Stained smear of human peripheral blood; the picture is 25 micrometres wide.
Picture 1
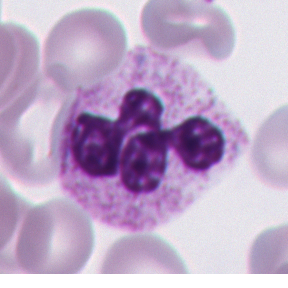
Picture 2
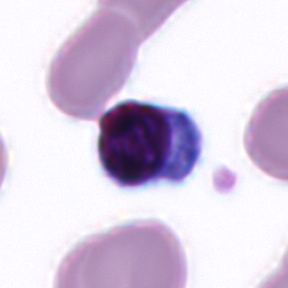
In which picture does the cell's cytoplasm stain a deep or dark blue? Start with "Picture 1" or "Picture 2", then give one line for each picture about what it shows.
Picture 2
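Picture 1: The cytoplasm is plentiful and pale pink.
Picture 2: The cytoplasm is stained blue.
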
